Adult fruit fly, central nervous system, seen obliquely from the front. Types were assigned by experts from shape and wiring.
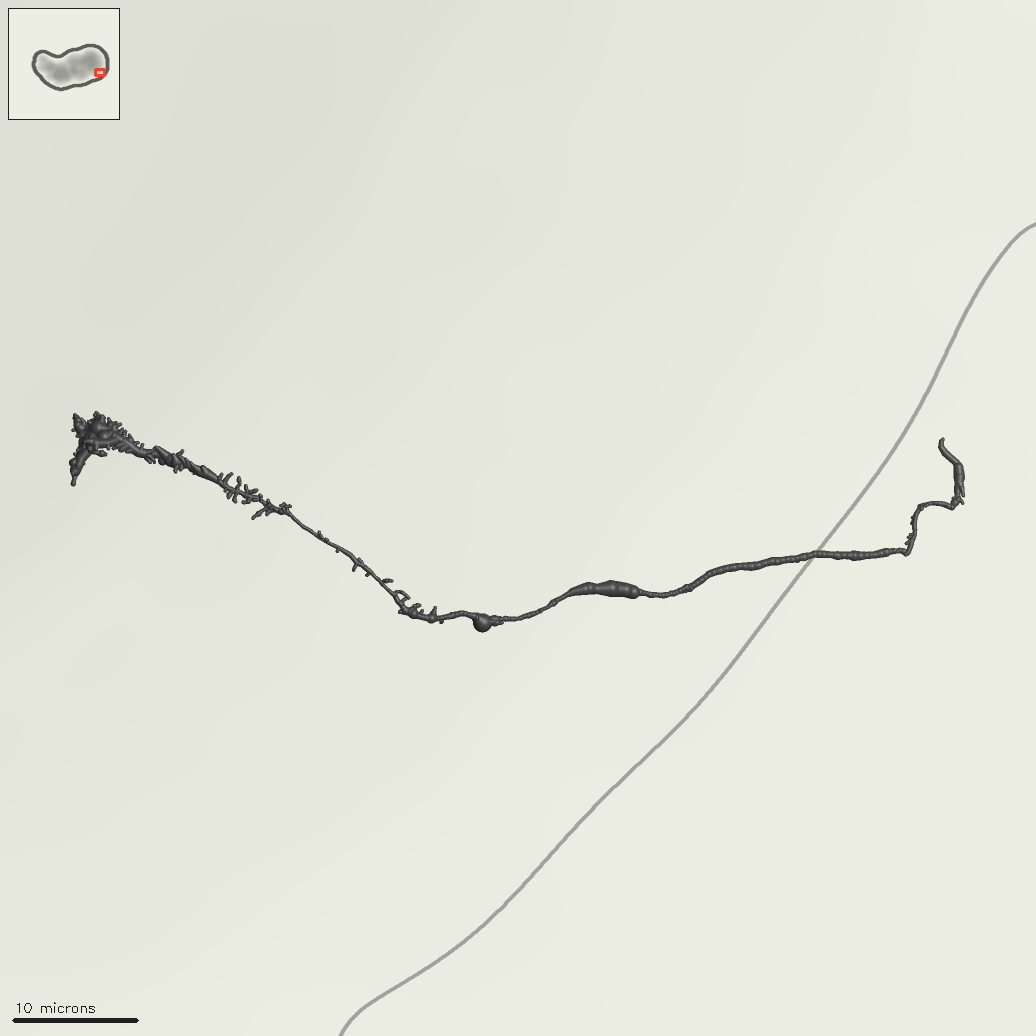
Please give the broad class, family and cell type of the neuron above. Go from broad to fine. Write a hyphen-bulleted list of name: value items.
- broad class: photoreceptor or other optic-lobe sensory neuron
- family: class visual
- cell type: R7y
